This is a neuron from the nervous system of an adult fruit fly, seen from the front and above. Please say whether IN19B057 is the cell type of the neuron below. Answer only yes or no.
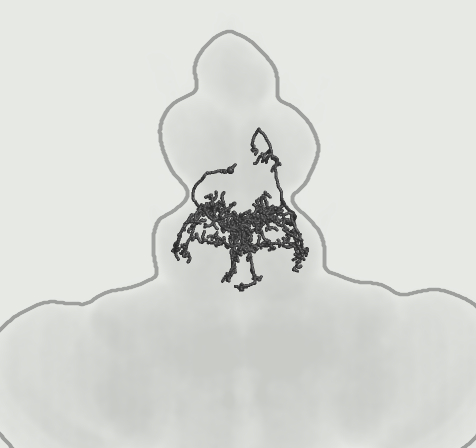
no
